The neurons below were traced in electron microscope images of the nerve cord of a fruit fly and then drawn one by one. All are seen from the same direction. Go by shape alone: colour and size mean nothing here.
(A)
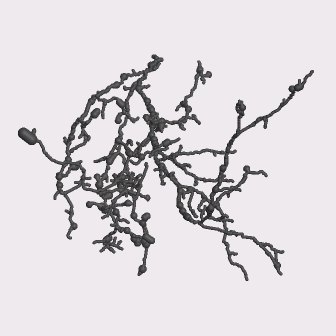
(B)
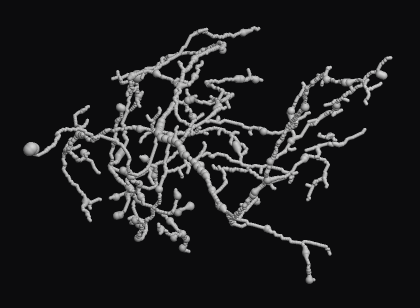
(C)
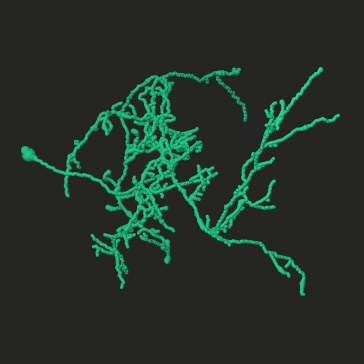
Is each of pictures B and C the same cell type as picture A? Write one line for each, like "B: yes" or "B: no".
B: yes
C: yes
